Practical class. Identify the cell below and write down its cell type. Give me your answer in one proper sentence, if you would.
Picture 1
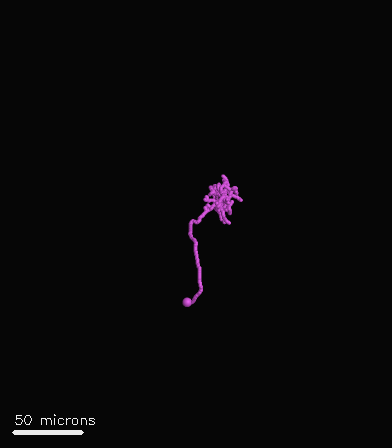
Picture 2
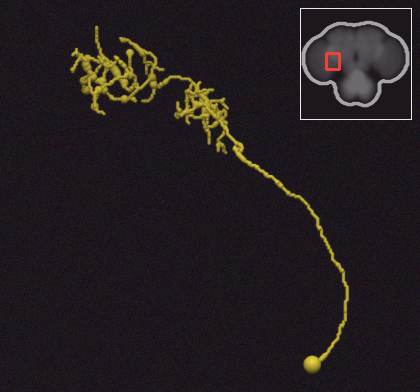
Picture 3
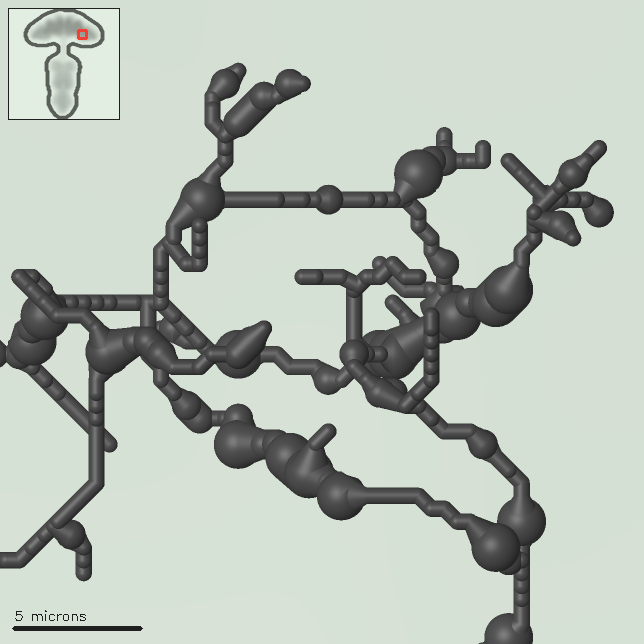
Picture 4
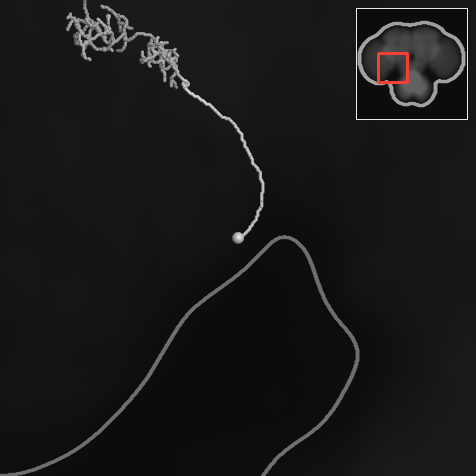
Belonging to the cell type Li27 is this neuron.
